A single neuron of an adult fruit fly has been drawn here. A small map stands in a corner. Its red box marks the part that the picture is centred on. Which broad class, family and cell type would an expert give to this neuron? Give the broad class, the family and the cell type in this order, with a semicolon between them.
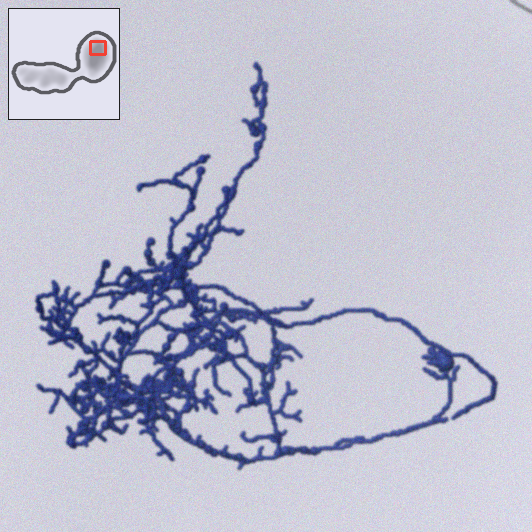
central-brain intrinsic neuron; hemilineage VLPa1_lateral; AVLP284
